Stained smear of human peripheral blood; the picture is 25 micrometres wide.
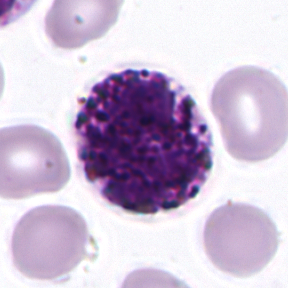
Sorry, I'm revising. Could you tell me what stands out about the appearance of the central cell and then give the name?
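The cell has a round, smooth outline and measures about 13 micrometres across, about 1.75 times as wide as a red cell lying whole in the picture. Coarse dark purple-black granules crowd the whole cell and differ clearly in size from one another. They lie over the nucleus, so its shape cannot be traced. The cell is a basophil.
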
